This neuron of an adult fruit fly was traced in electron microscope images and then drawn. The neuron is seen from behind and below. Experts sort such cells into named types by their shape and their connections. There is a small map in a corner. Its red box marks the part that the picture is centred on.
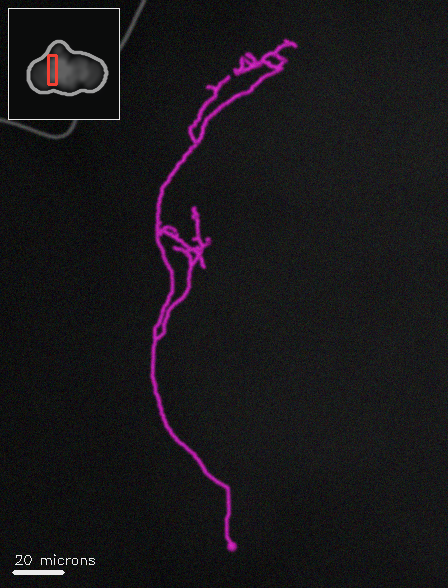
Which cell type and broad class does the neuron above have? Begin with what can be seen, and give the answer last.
The cell body is at the bottom of the picture. By the scale bar it is about 200 microns tall in this view. It is of cell type CB2685. Its broad class is central-brain intrinsic neuron.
